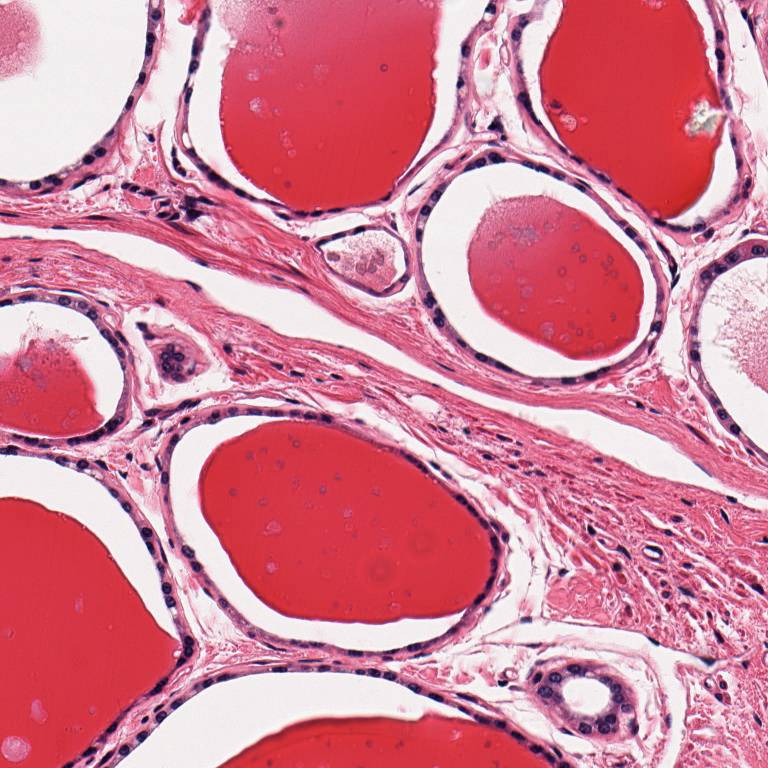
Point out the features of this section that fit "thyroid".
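Much of what you see here sits well with the thyroid, though not all of it.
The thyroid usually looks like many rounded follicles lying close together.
That is just what fills this field: closely packed round to oval follicles of varying size, many of them large.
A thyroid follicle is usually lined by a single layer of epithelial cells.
Here, too, each follicle has one layer of flattened to low cuboidal cells with small dark nuclei.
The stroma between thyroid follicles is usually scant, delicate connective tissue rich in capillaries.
The band of pink fibrous connective tissue running diagonally from the upper left down toward the right does not match that. Small pale round bodies are also scattered within the colloid of several follicles.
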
